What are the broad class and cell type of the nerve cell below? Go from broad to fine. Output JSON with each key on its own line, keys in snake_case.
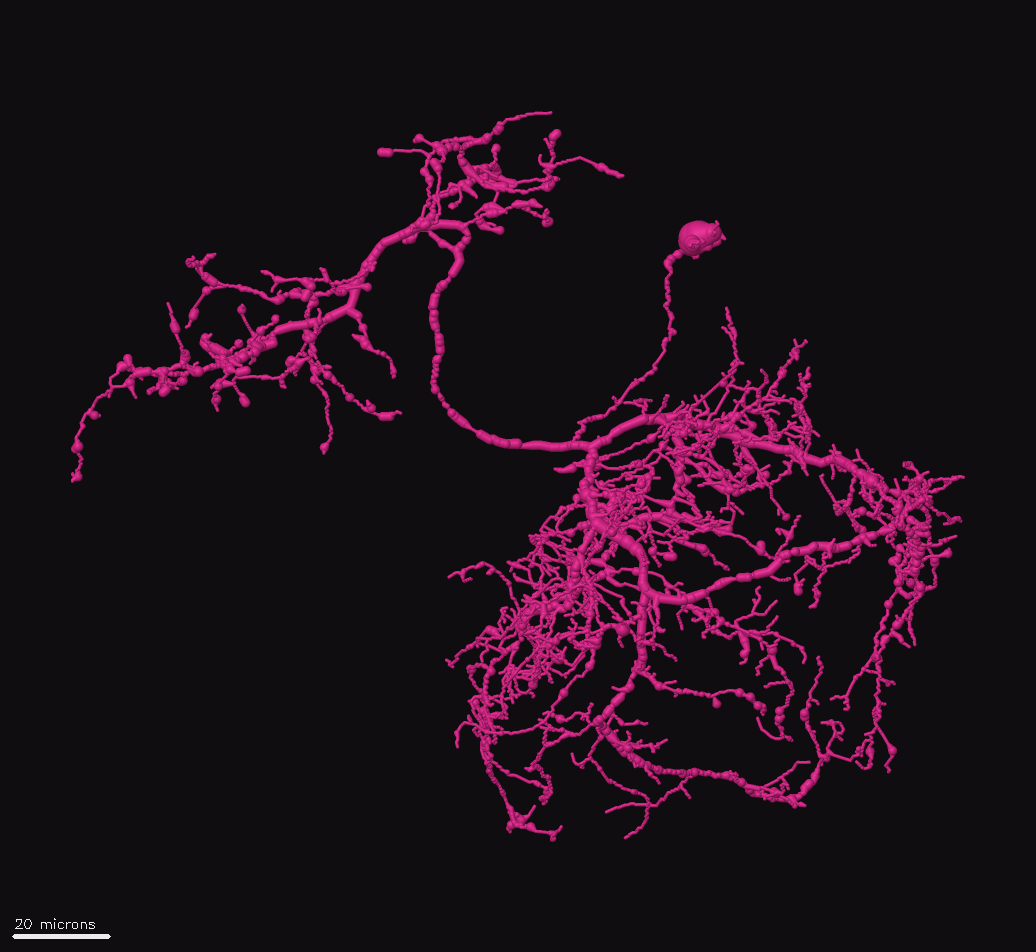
{
 "broad_class": "nerve-cord intrinsic neuron",
 "cell_type": "INXXX035"
}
